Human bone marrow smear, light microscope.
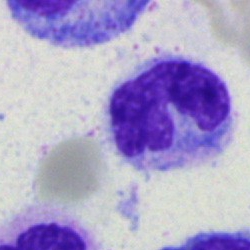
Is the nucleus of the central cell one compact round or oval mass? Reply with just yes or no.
No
